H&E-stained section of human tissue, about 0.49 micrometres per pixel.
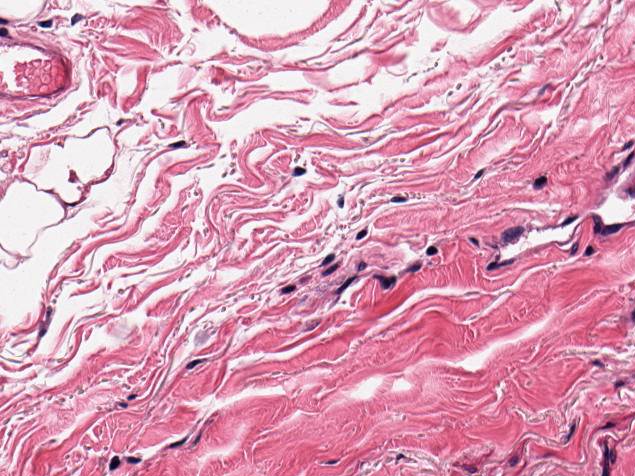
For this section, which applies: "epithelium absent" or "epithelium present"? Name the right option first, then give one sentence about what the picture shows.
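Epithelium absent. No epithelium is present anywhere in the field.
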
